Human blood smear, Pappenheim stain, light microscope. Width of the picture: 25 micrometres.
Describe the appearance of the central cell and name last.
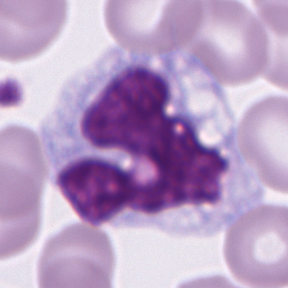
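I see dark purple chromatin with a finely mottled, lacy texture. There is plenty of cytoplasm, pale grey-blue, and I find no coarse coloured granules in it. Several small clear vacuoles lie up and to the right of the nucleus. This one is a monocyte.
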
